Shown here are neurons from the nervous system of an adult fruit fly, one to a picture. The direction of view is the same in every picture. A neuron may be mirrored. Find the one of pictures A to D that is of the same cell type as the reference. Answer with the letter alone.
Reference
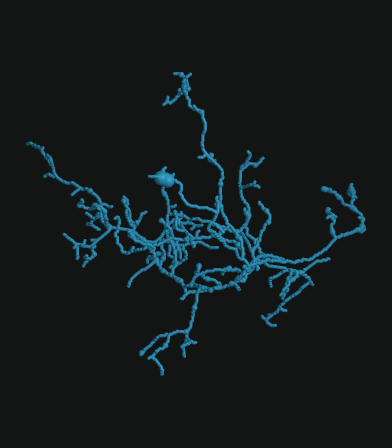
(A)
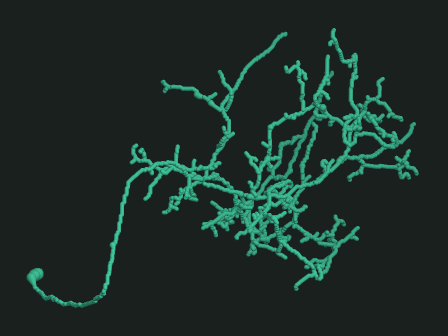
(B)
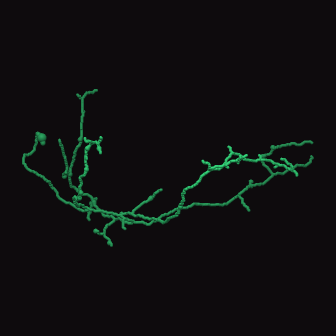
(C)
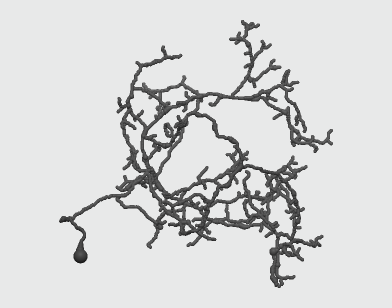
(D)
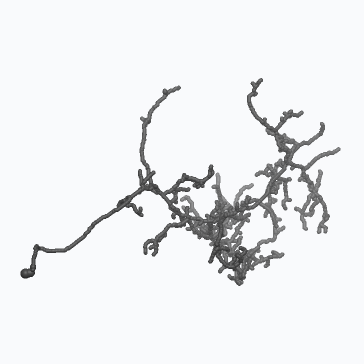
B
